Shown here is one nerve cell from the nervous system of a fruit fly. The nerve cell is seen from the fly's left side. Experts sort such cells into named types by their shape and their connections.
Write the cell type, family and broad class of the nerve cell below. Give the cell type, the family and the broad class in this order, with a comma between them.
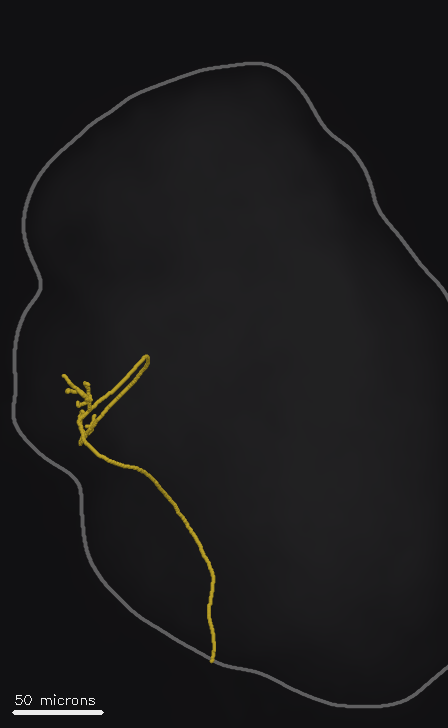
ORN_VC1, class olfactory, sensory neuron entering the brain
